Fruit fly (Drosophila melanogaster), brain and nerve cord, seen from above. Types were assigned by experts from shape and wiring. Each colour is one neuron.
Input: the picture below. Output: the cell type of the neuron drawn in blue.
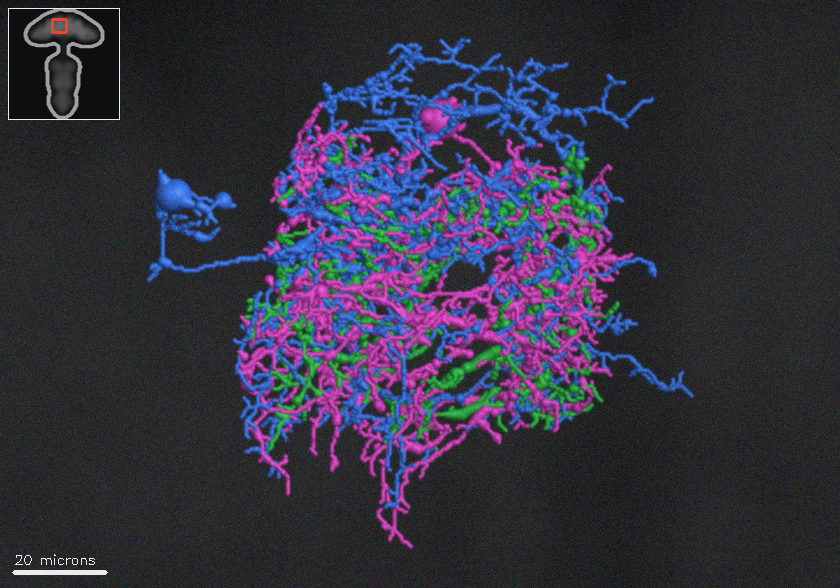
GNG140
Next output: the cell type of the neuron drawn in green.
MN7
